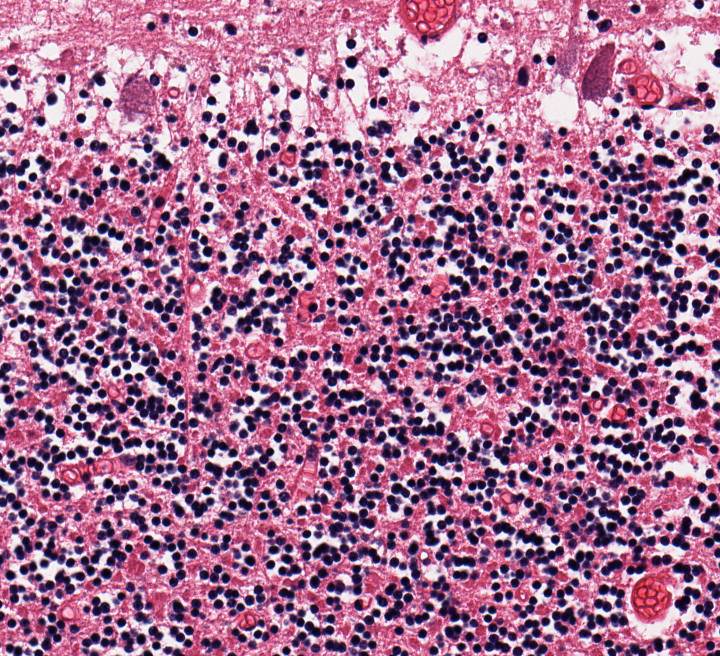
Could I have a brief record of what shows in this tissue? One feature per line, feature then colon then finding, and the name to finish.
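Top band: pale pink and fibrillar, along the top edge
Lower layer: tightly packed small round dark-blue nuclei, very little cytoplasm visible
Large cells: purplish flask-shaped bodies, single and widely spaced where the two layers meet
Fine strands: pink, running vertically through the upper band into the nuclear layer
Name: cerebellum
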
